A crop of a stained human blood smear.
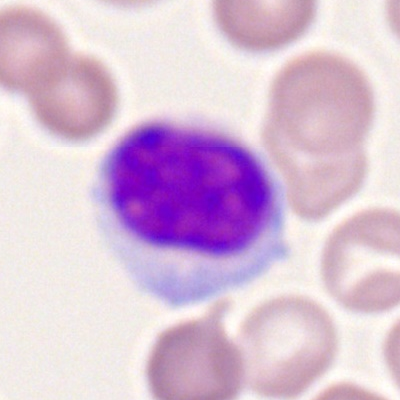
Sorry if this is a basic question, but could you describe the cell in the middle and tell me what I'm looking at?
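The nucleus lies toward the upper side of the cell. Its chromatin is dark purple and coarsely clumped, with paler patches between the clumps. The cytoplasm is pale blue, and its widest band lies below the nucleus. This cell is a lymphocyte.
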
